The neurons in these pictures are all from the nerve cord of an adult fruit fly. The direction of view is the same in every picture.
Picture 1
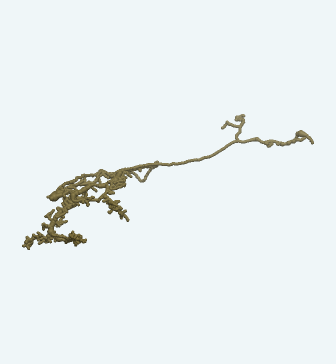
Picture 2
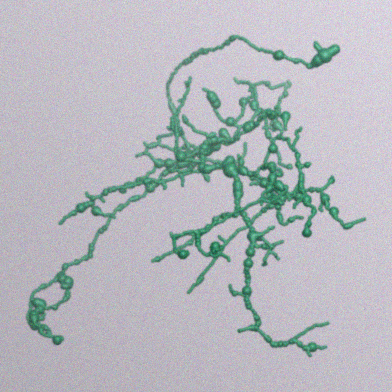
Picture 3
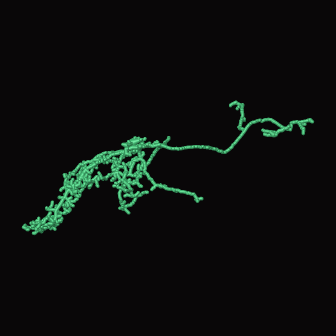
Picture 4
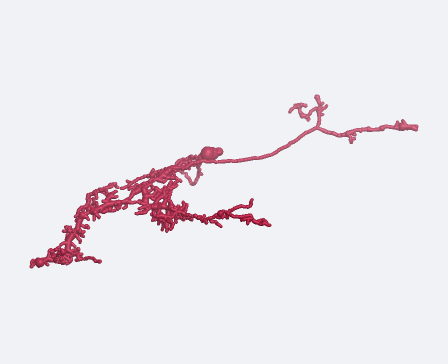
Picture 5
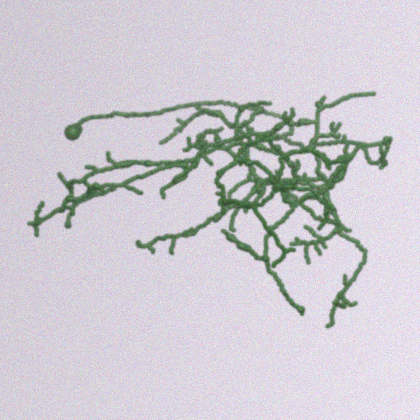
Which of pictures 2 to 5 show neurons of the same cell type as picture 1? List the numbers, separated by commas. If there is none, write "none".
3, 4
